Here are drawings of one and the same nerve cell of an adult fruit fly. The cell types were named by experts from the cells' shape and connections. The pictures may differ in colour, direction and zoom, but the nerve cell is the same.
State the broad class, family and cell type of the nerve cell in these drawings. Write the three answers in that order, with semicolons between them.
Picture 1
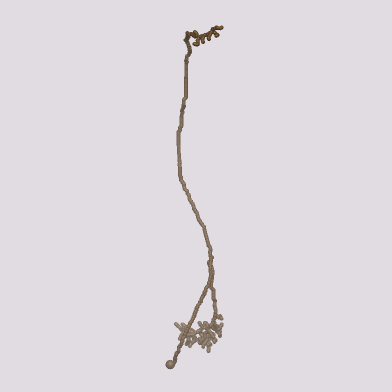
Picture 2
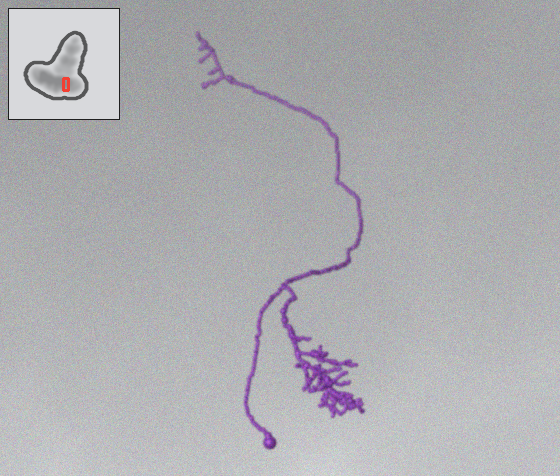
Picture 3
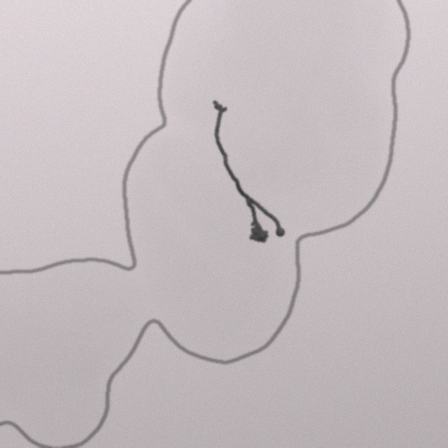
visual projection neuron; LC; LC30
